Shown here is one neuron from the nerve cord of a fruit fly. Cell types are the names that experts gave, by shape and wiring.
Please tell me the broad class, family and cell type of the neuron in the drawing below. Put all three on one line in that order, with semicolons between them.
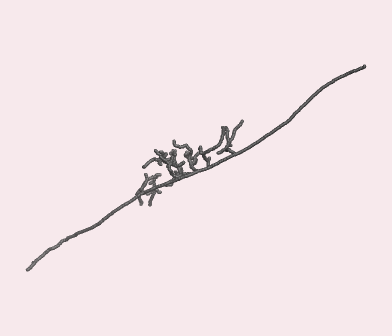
descending neuron; DNp; DNp103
